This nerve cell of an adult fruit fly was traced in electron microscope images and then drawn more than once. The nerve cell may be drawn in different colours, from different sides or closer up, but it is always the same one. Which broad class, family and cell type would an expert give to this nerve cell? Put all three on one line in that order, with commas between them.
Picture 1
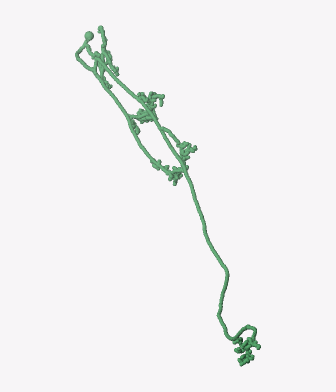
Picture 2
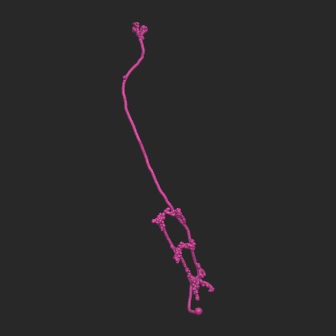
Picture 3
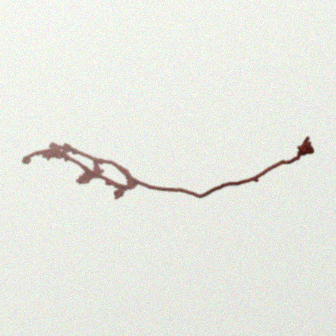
ascending neuron, hemilineage 08B, AN08B024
